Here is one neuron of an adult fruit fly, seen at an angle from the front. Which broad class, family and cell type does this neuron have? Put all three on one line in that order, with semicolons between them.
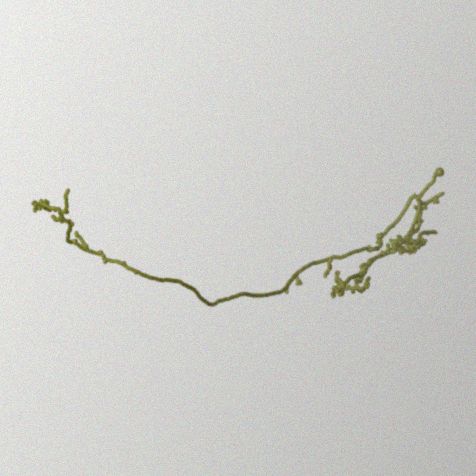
ascending neuron; hemilineage 23B; AN23B026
